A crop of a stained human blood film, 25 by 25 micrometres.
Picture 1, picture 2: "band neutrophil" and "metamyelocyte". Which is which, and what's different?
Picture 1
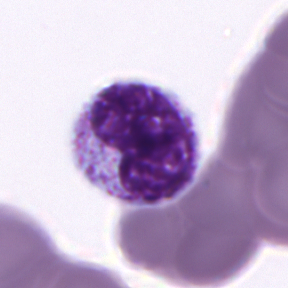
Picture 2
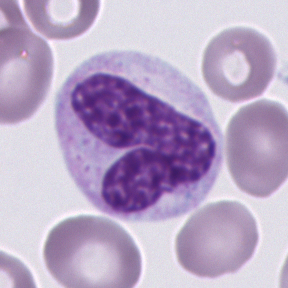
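Picture 1 shows the metamyelocyte, and picture 2 shows the band neutrophil. Checking picture 1 first: the cell is about 11 micrometres across, and its nucleus fills about 70% of the cell's area. The nucleus lies toward the upper right, leaving the cytoplasm mainly at the lower left, and it is indented on the side facing that cytoplasm.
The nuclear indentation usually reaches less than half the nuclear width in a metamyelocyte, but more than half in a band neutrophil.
The cytoplasm of picture 1 is pale lilac rather than blue and is filled with many fine violet-pink granules. Turning to picture 2: the cell outline is smooth and roughly oval, and the surface shows no projections. No distinct nucleoli are visible in its nucleus, and its cytoplasm holds fine, scattered purplish dots.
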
